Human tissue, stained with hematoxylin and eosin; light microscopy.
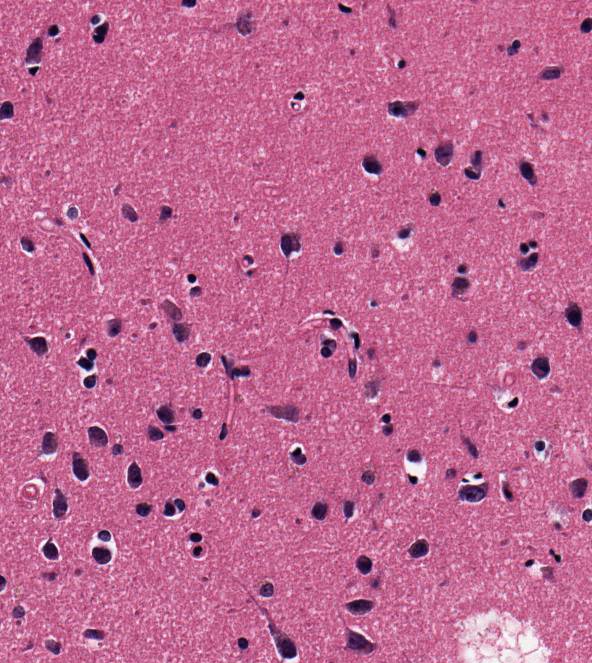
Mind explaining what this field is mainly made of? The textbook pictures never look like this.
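Cerebral cortex is shown. Its ground is a fine, granular pink neuropil-like material, with cells lying singly, not grouped into units. Some cell bodies are angular and dark, tapering into a single process, as at the bottom centre.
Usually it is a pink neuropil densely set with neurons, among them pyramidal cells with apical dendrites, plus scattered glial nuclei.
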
